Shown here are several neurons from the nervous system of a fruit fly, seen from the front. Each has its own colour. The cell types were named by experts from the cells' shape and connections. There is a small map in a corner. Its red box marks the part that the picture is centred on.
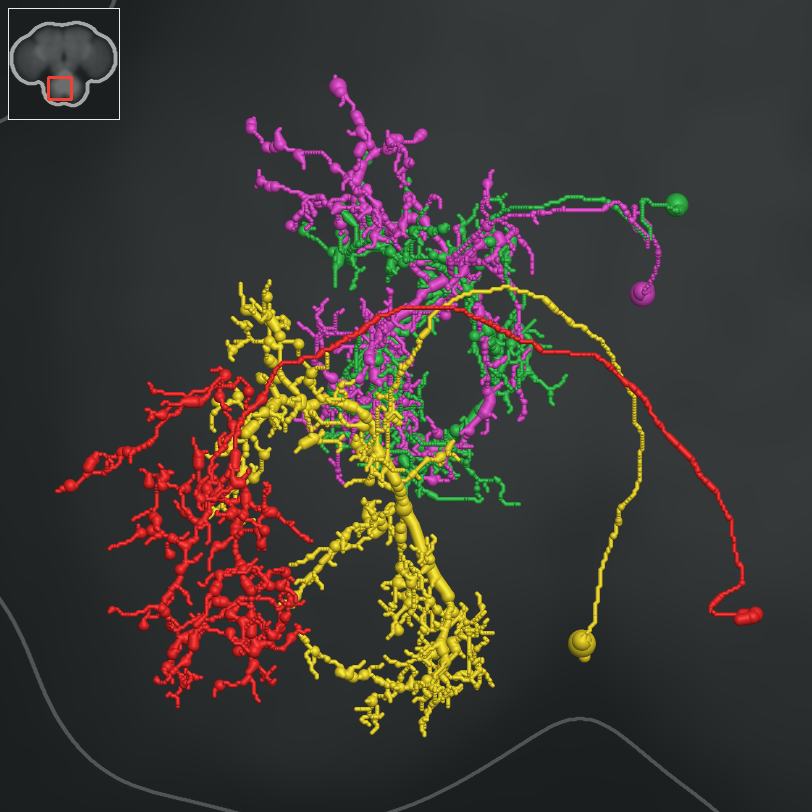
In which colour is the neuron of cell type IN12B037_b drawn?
yellow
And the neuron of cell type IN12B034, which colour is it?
magenta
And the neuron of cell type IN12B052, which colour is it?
red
